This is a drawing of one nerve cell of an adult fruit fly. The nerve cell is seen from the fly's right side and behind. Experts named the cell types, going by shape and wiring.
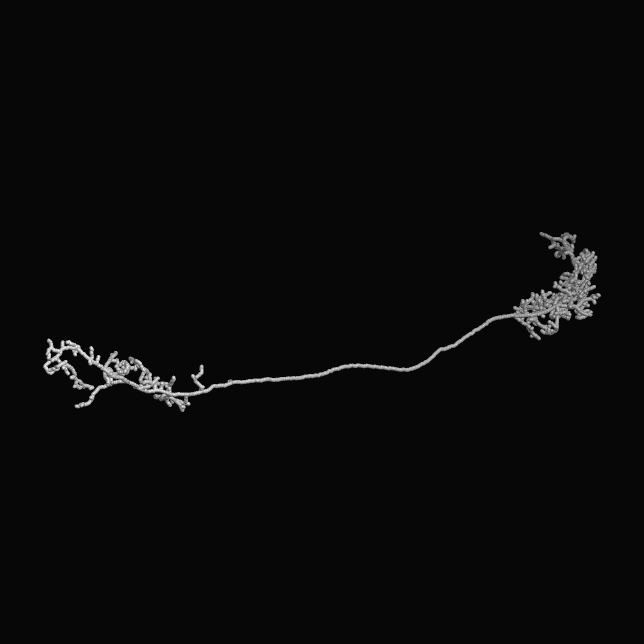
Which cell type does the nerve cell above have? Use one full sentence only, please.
It is the cell type DNde006 to which this nerve cell belongs.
